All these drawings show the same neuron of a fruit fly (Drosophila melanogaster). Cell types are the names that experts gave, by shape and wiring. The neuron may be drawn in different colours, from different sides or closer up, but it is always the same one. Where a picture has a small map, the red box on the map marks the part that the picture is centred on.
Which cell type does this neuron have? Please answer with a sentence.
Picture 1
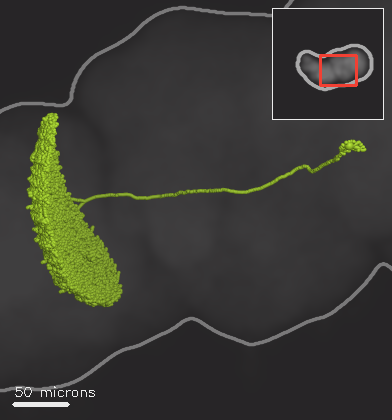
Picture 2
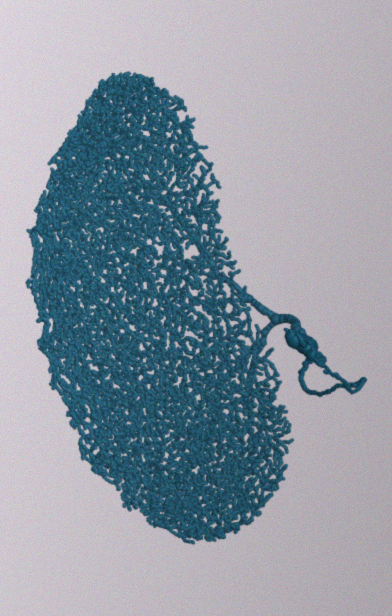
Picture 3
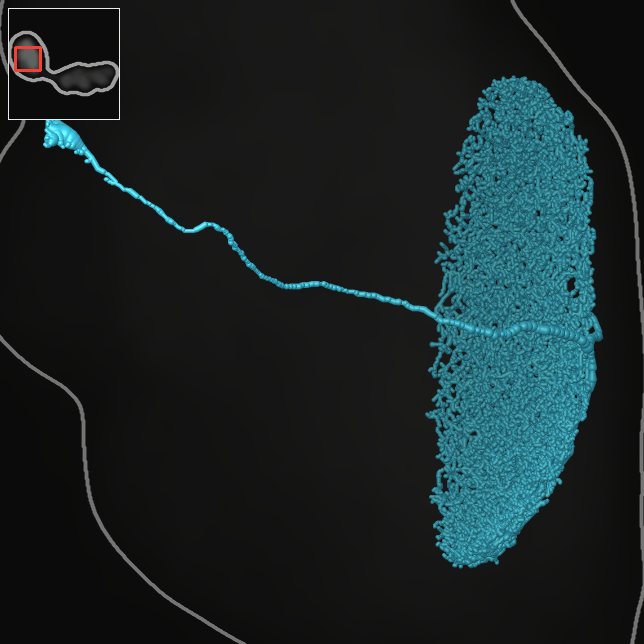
The cell type is LT33.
